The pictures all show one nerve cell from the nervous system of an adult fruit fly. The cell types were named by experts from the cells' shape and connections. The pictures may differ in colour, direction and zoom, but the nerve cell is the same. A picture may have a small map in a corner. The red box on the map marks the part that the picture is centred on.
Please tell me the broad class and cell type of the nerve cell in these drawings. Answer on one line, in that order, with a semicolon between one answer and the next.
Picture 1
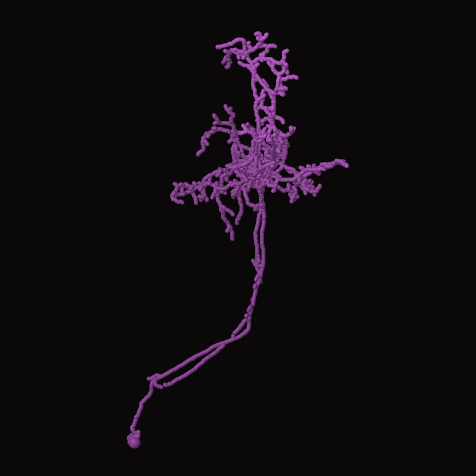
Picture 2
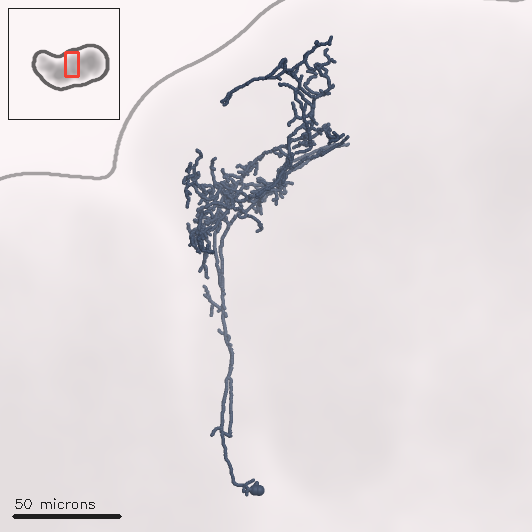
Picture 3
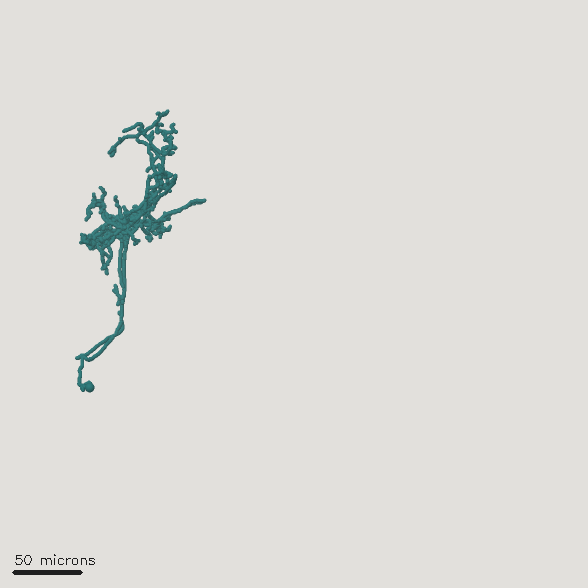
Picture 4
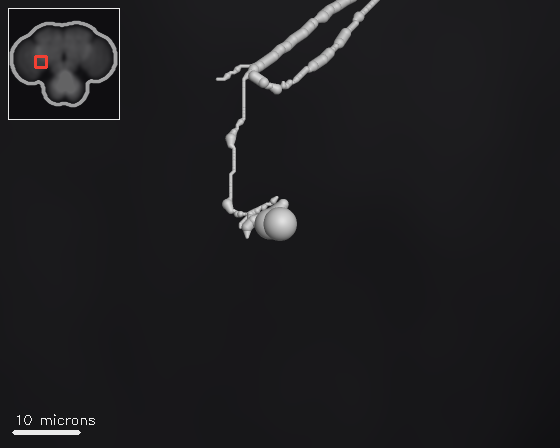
central-brain intrinsic neuron; PLP069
